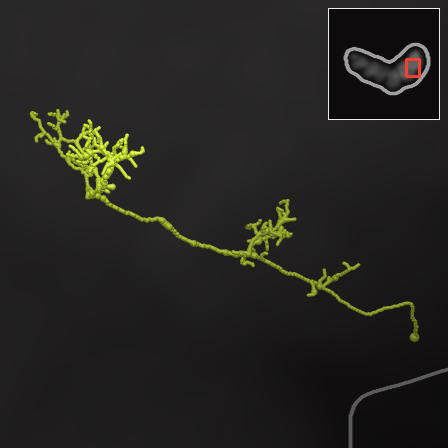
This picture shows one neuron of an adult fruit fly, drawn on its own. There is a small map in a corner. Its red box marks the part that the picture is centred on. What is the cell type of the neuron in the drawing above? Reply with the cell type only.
TmY17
